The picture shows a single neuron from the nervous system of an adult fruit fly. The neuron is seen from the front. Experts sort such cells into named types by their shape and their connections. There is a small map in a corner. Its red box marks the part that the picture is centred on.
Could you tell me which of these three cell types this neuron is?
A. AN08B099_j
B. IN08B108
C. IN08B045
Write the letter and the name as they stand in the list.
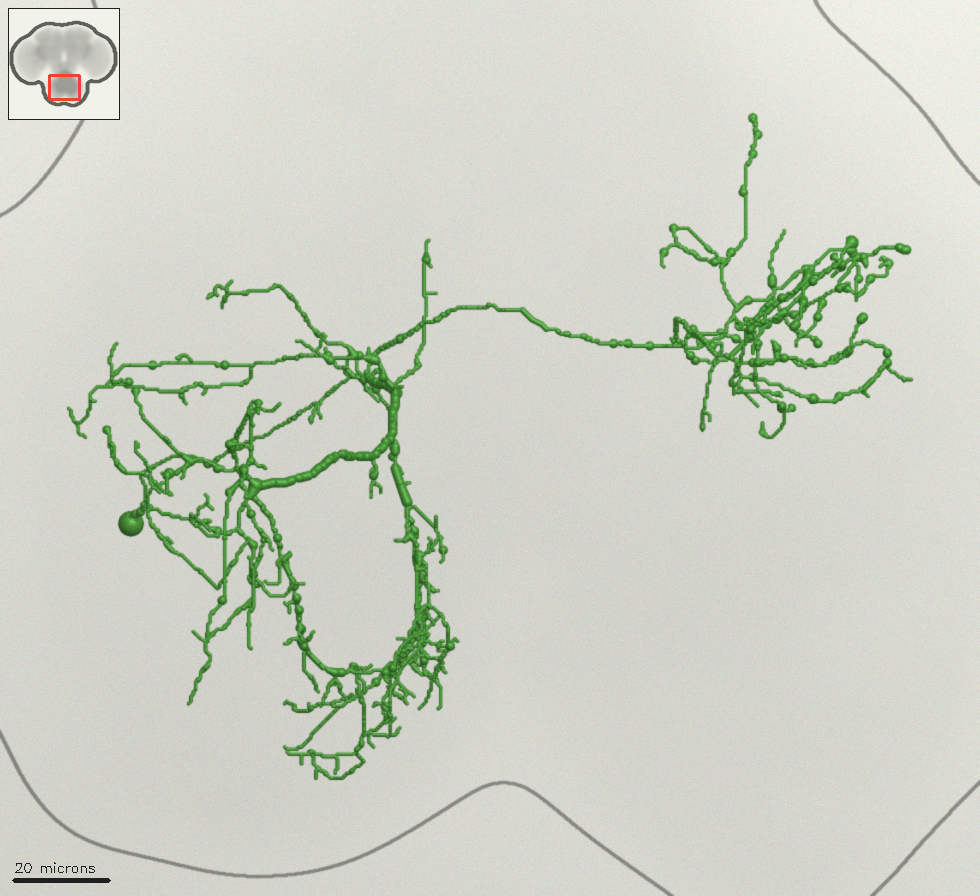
C. IN08B045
